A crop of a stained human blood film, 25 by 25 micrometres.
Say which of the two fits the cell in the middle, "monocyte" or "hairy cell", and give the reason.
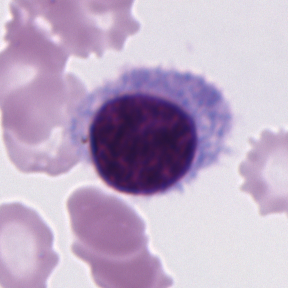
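You're looking at a hairy cell, not a monocyte, so let's go through it together. Start at the edge: it is ragged, with fine hair-like projections around much of the border. The whole cell measures about 14 by 11 micrometres. Now the nucleus, which is round, about 9 micrometres across, lies toward the lower left, and fills about 60% of the cell's area. Its edge is smooth, with no notch or fold. Inside, the chromatin is dark purple and dense, with slightly paler streaks running through it. Finally, notice that the cytoplasm makes its widest band on the upper right side of the nucleus.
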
